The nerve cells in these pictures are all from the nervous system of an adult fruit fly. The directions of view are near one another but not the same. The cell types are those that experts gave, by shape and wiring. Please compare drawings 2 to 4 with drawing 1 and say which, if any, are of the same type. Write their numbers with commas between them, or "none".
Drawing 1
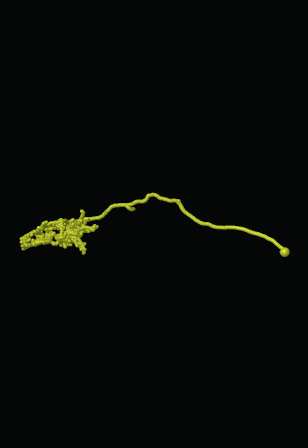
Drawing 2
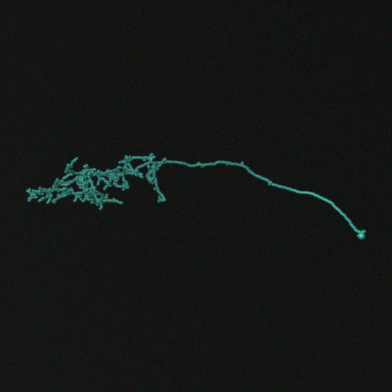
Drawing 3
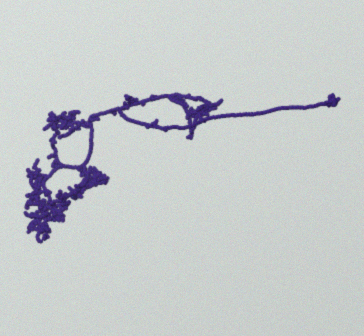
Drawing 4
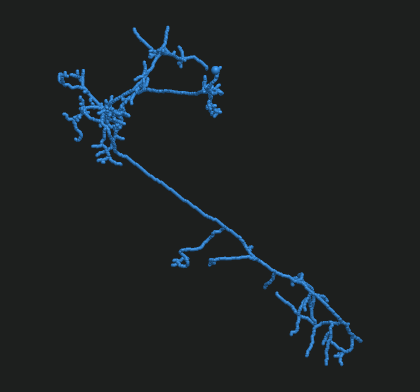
2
